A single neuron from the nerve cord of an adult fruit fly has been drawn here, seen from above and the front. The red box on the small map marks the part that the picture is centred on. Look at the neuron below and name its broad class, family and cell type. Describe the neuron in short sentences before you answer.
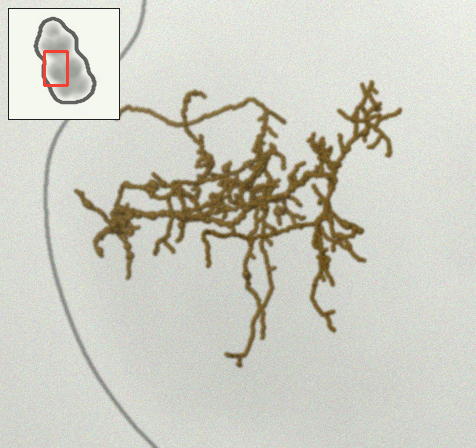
Dozens of branch ends can be seen. In this view it is about as wide as it is tall. It is a nerve-cord intrinsic neuron. Its family is hemilineage 21A. It is of cell type IN21A087.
